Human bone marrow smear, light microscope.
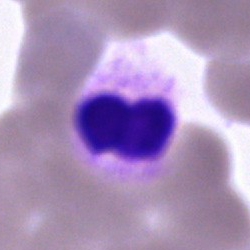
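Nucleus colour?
Deep, dark purple all the way through.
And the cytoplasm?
Pale pinkish-lilac, with most of it sitting above the nucleus.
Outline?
Irregular rather than round.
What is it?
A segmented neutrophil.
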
